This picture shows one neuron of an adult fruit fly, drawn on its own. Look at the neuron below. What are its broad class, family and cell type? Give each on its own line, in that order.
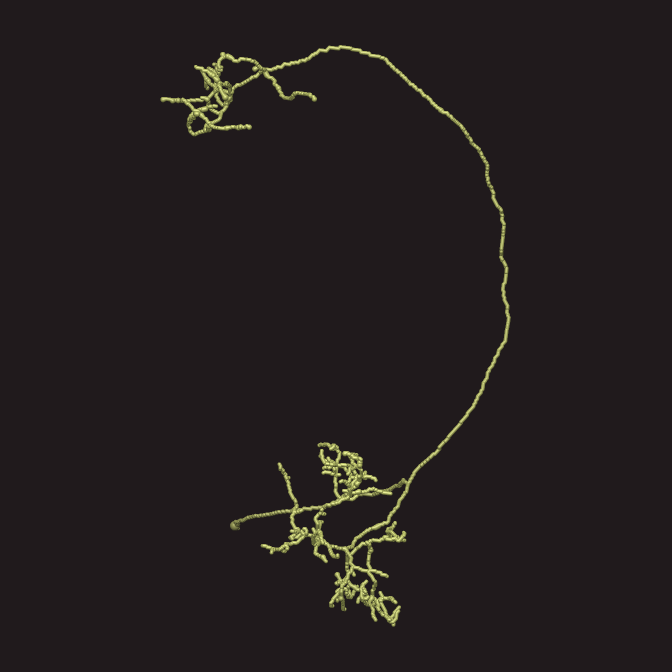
central-brain intrinsic neuron
hemilineage ALlv1
M_lvPNm40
